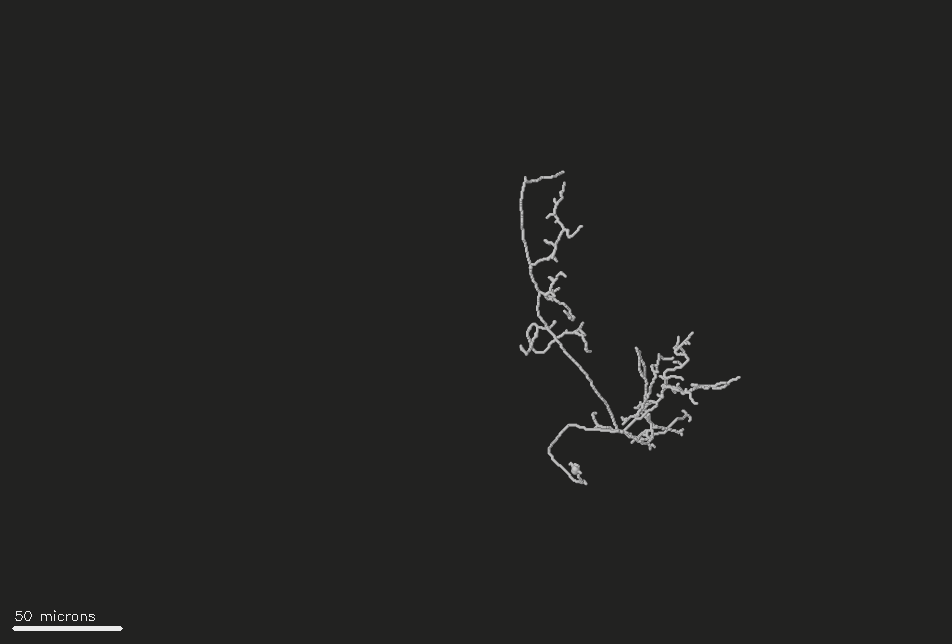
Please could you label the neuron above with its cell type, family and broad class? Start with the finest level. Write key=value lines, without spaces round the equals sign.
cell_type=SMP329
family=hemilineage DM3_dorso_lateral
broad_class=central-brain intrinsic neuron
